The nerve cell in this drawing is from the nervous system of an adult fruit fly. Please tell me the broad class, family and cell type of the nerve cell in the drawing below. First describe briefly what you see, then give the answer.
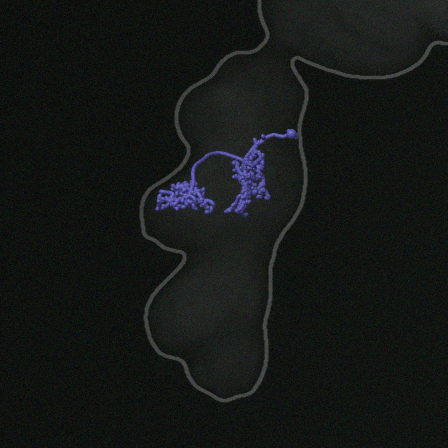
As drawn here it is wider than it is tall. Its broad class is nerve-cord intrinsic neuron. Its family is hemilineage 01A. The cell type is IN01A025.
